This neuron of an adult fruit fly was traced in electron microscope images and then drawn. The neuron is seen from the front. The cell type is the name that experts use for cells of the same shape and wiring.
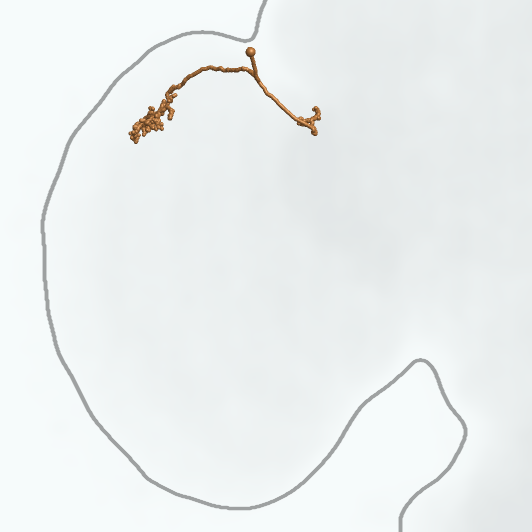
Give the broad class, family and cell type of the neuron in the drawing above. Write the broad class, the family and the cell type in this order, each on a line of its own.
optic-lobe intrinsic neuron
MeLo
MeLo5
